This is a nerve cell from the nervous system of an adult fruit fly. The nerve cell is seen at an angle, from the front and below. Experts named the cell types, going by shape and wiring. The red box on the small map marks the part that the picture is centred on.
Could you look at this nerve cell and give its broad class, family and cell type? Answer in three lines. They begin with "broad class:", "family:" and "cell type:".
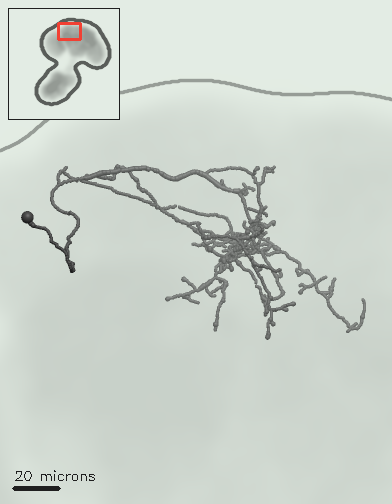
broad class: central-brain intrinsic neuron
family: hemilineage SLPal5
cell type: SMP033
